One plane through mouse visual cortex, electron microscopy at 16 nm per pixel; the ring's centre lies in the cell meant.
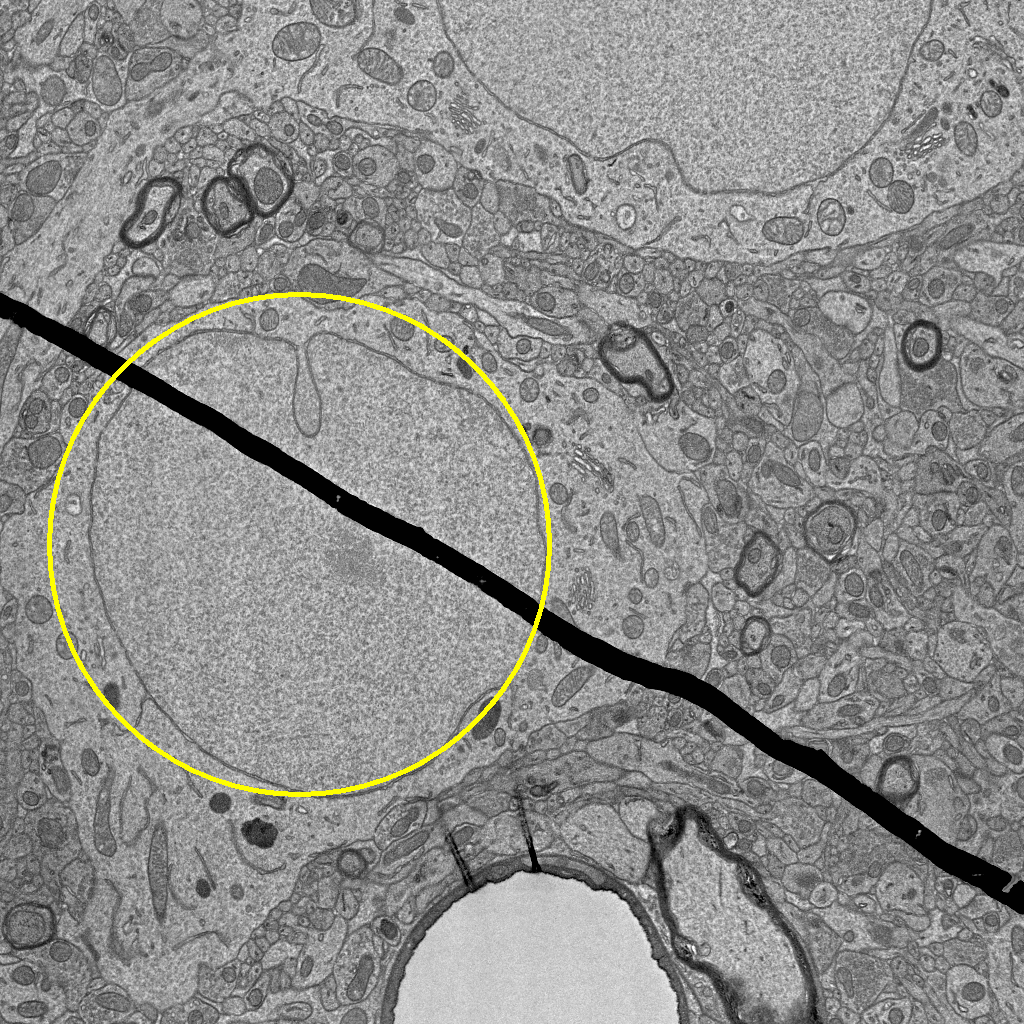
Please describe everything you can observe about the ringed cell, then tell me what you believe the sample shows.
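The cell's nucleus is large and nearly round. A single deep, narrow fold of the envelope dips into it from the top edge; apart from that fold, the nuclear outline is smooth. The chromatin is pale and finely dispersed, with no dark clumps lining the envelope. This is an excitatory neuron.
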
